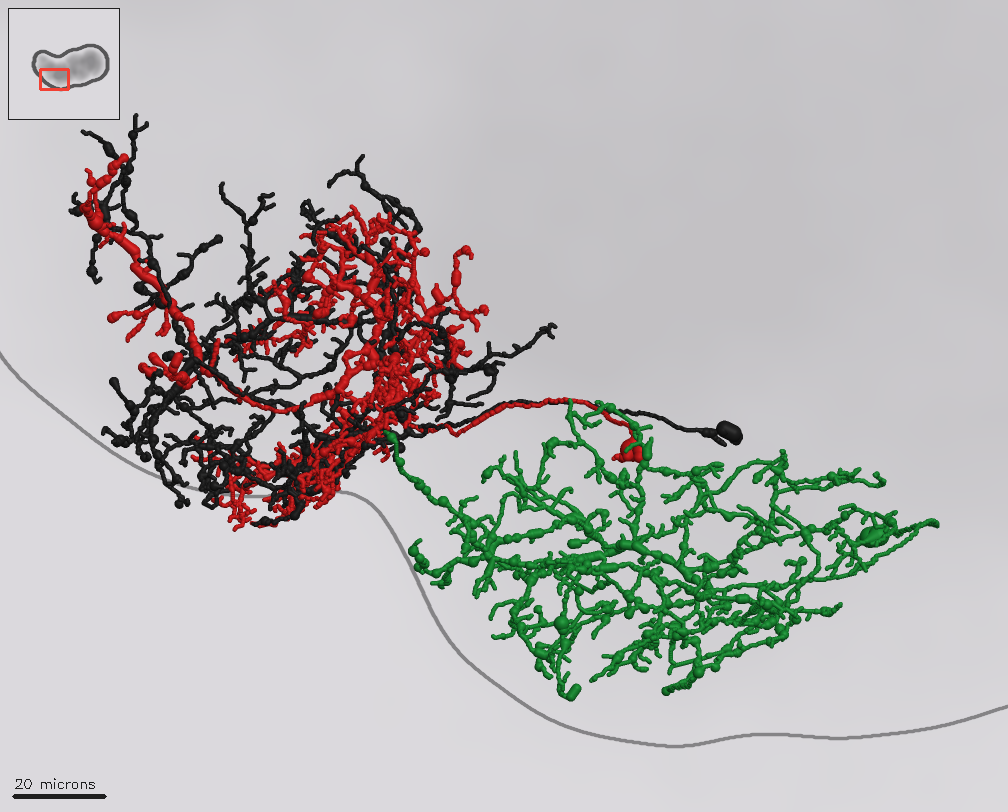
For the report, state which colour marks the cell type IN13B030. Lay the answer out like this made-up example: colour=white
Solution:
colour=black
